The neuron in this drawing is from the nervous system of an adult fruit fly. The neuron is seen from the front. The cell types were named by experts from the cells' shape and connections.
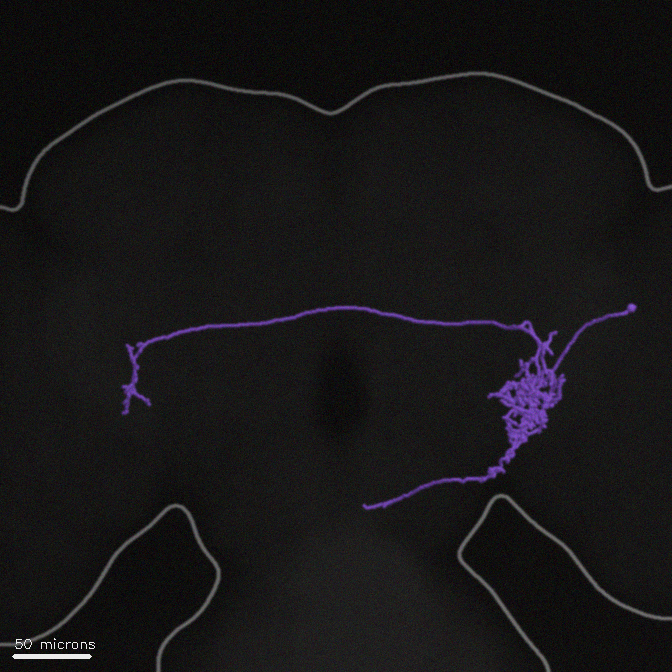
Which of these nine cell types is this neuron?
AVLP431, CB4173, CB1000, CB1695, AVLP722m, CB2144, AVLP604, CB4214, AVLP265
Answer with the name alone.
CB2144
